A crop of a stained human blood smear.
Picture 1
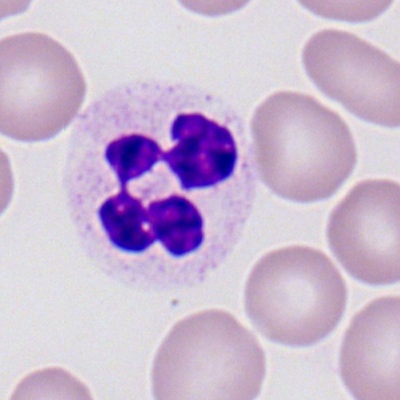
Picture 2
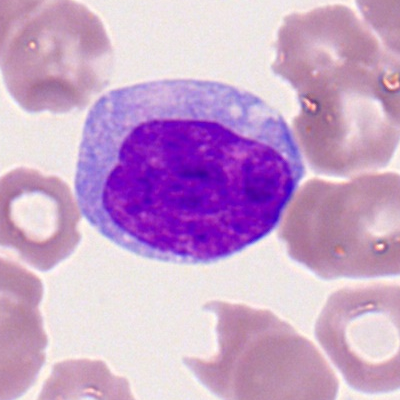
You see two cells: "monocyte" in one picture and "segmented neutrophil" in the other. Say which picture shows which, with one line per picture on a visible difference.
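Picture 1: segmented neutrophil. Fine pinkish-violet granules are scattered through the cytoplasm.
Picture 2: monocyte. No distinct granules are seen in the cytoplasm.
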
